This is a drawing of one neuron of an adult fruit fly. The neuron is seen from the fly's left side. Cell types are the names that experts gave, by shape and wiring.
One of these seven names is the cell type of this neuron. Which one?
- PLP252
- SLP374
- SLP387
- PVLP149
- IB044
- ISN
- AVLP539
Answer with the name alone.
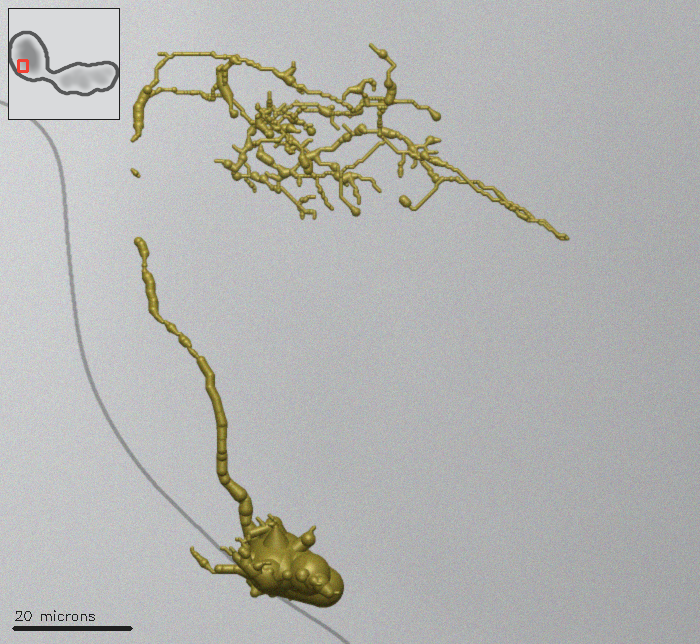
ISN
